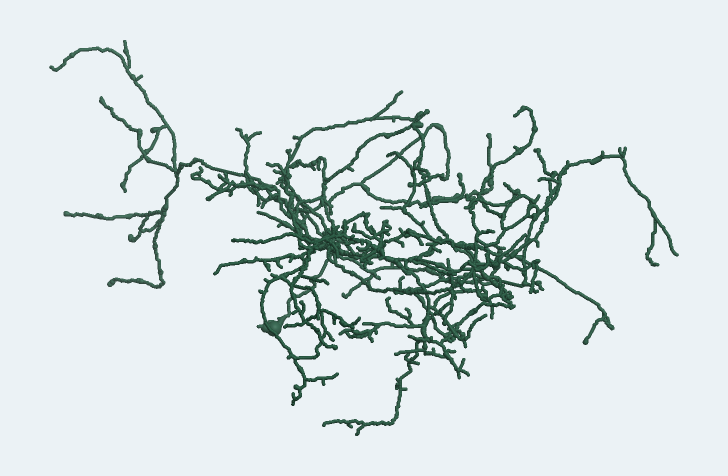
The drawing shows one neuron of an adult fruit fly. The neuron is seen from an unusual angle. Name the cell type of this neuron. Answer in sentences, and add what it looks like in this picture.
The cell type is IN12A031. Its broad class is nerve-cord intrinsic neuron. As drawn here it is wider than it is tall.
